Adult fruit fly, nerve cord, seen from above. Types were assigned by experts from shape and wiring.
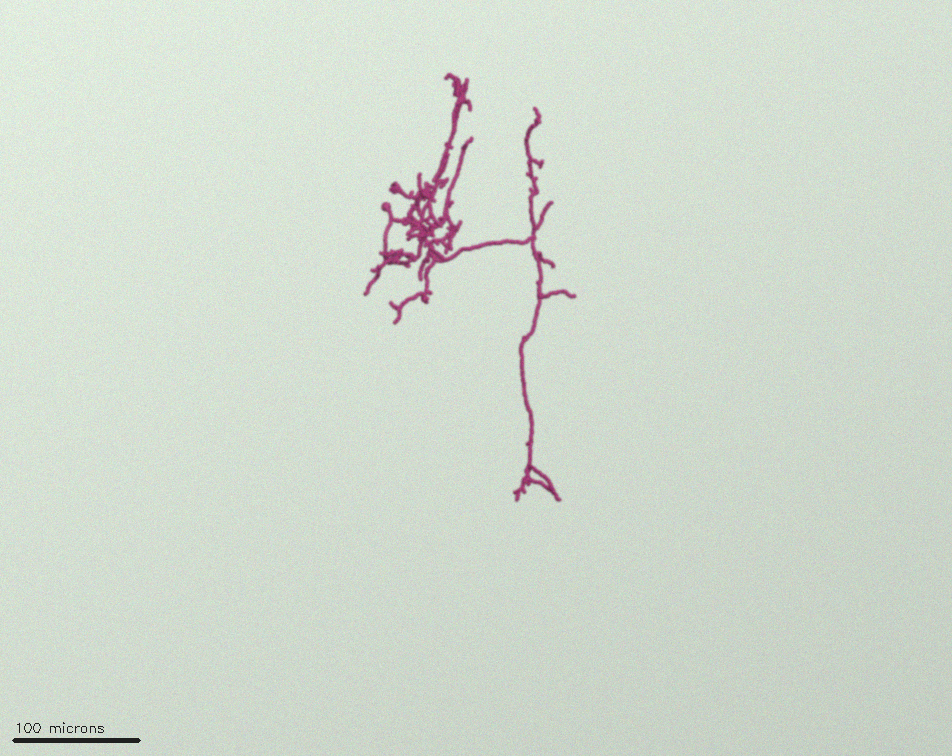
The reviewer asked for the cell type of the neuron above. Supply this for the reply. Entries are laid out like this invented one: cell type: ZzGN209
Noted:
cell type: IN08B067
